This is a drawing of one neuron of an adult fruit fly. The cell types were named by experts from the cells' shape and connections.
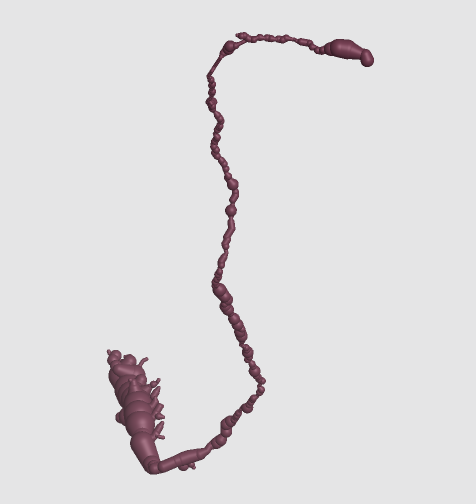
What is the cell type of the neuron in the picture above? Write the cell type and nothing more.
R8d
